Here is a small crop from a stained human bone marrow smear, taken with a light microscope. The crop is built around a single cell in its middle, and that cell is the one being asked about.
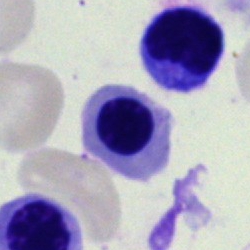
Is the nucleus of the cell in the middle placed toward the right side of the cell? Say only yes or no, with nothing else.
No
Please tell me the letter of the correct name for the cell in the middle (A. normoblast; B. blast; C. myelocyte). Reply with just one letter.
A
